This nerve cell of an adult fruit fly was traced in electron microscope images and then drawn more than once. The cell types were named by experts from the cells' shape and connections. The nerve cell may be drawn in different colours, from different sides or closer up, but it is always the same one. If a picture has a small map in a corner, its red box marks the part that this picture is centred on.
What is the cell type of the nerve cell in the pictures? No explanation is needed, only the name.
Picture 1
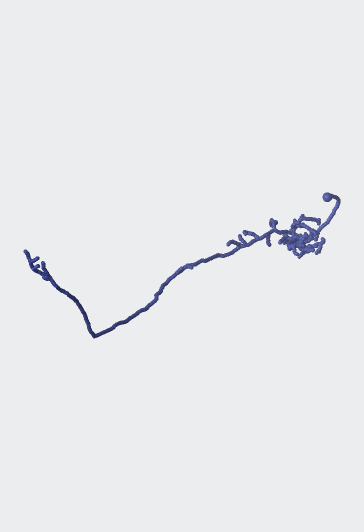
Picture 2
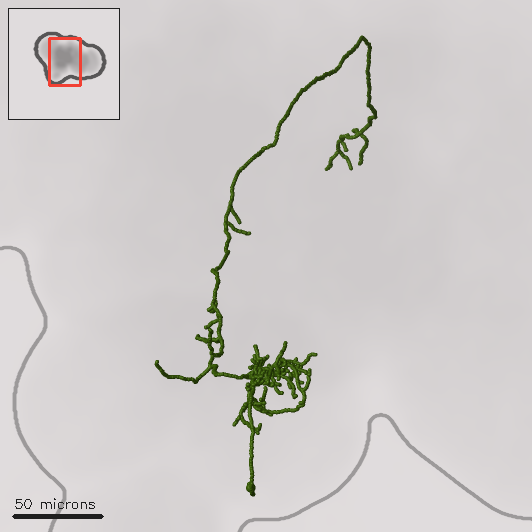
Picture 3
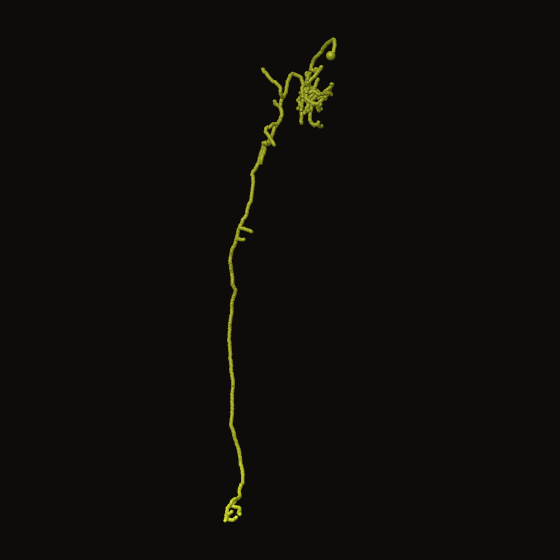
AN19B100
